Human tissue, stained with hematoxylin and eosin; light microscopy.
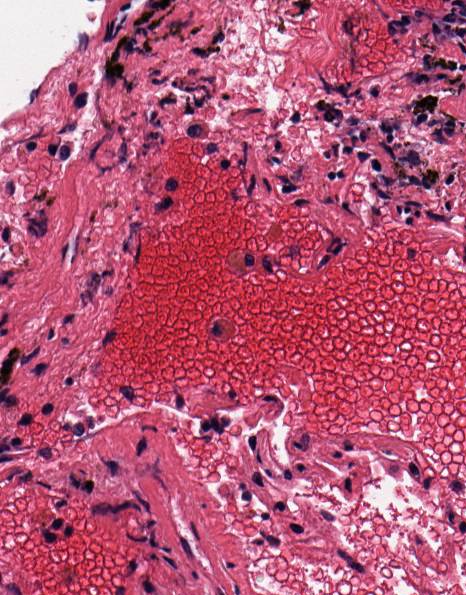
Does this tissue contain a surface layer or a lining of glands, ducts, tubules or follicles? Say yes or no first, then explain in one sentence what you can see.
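No. No epithelium is seen anywhere in the field.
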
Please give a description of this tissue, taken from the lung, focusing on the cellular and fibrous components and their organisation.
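Starting at the centre, a large sheet of tightly packed red blood cells fills the middle of the field. Within that sheet lie a few large rounded cells with abundant pink cytoplasm. Surrounding the sheet is loose fibrous stroma with scattered spindle-shaped and oval dark nuclei. Finally, wavy pink collagen bundles run along the left side of the field.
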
